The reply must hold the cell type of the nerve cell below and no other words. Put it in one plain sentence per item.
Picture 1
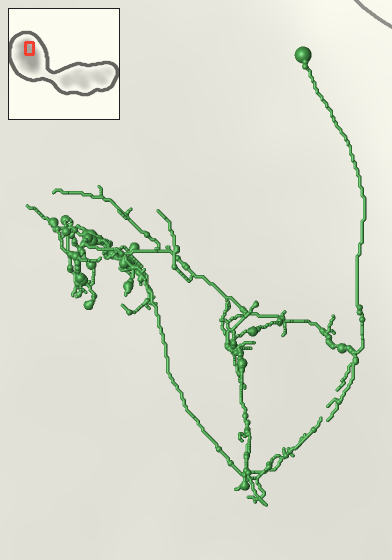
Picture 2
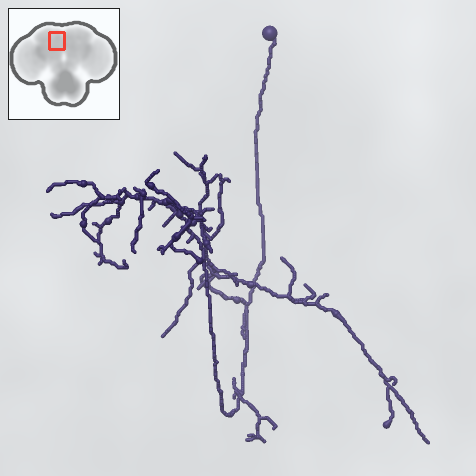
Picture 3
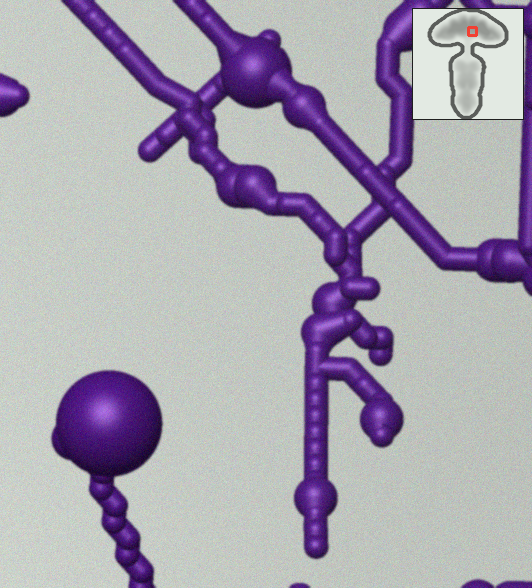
The cell type is CB2947.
